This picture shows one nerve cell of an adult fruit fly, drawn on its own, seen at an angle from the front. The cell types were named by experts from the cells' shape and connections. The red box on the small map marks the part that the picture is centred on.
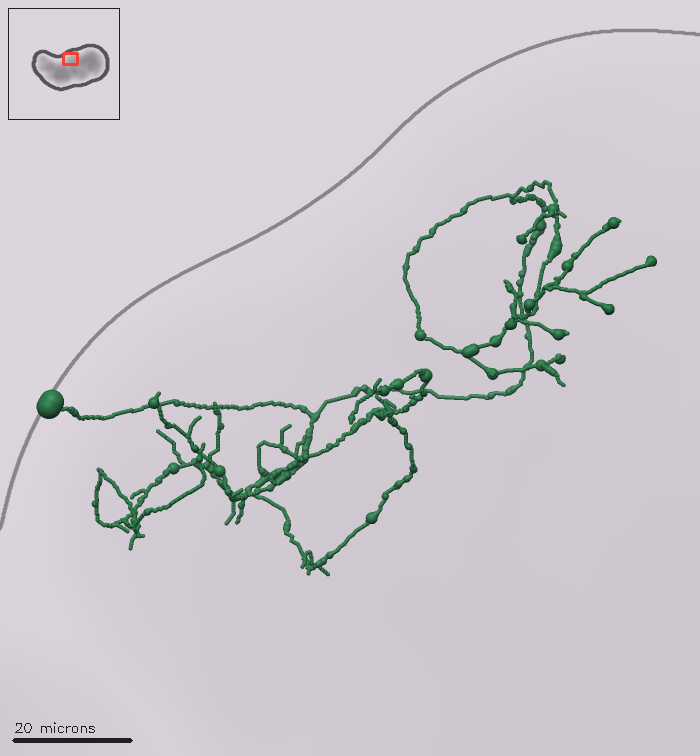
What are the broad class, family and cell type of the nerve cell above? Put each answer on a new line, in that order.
central-brain intrinsic neuron
hemilineage LHp3
CB3008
